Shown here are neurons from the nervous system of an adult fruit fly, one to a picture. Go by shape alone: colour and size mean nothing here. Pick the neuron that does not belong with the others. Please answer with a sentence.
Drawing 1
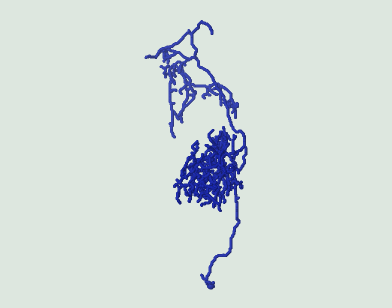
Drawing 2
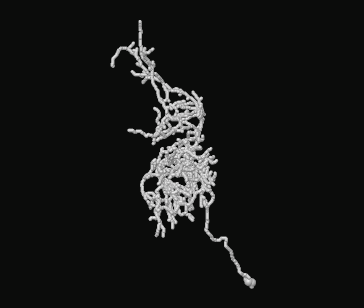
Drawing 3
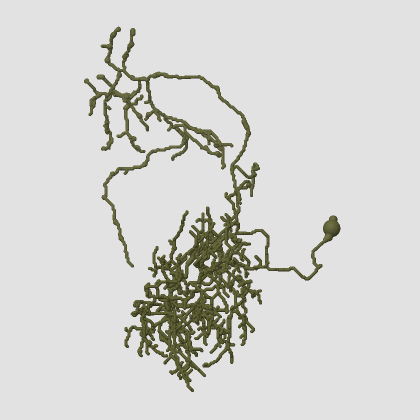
The neuron in drawing 2 is of another cell type than the rest.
